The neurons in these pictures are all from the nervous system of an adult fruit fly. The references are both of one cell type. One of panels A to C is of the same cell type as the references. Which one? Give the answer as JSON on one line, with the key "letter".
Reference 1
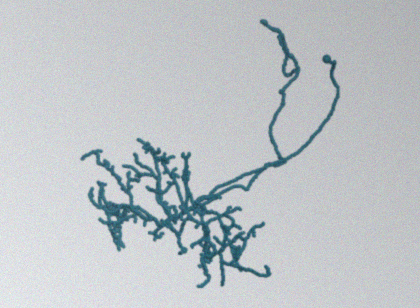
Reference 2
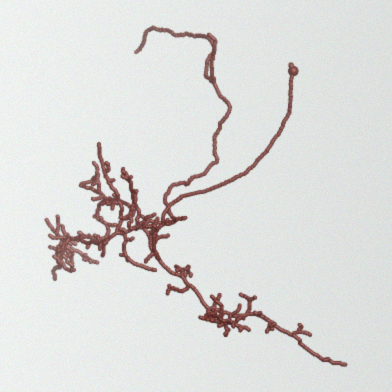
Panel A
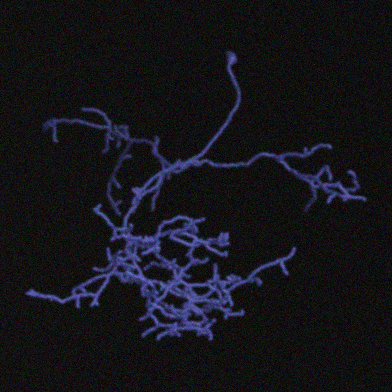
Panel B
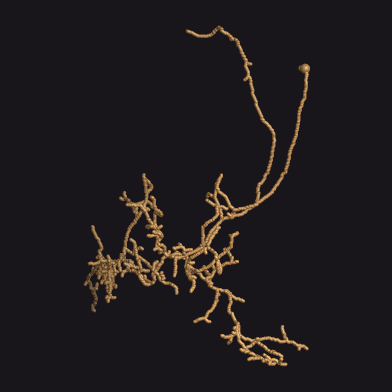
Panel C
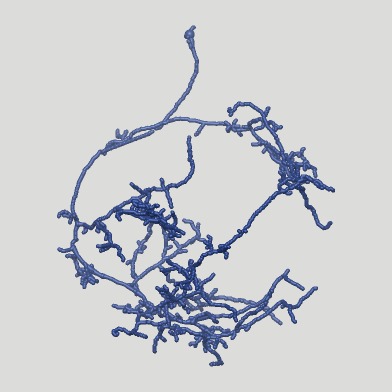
{"letter": "B"}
